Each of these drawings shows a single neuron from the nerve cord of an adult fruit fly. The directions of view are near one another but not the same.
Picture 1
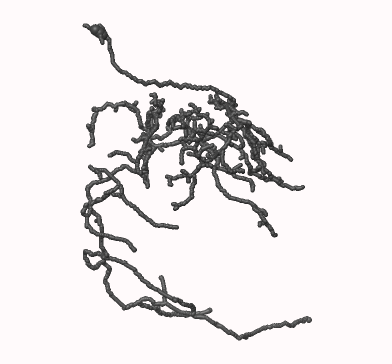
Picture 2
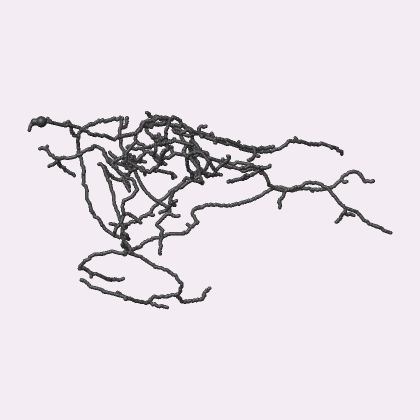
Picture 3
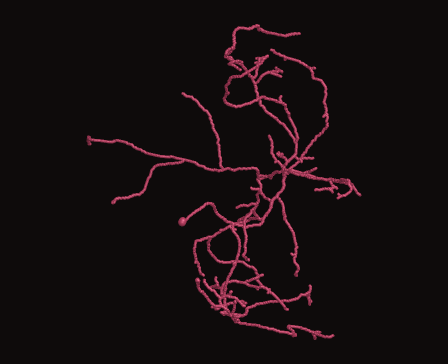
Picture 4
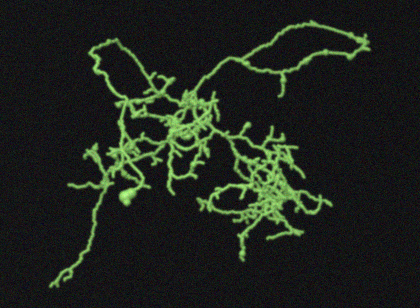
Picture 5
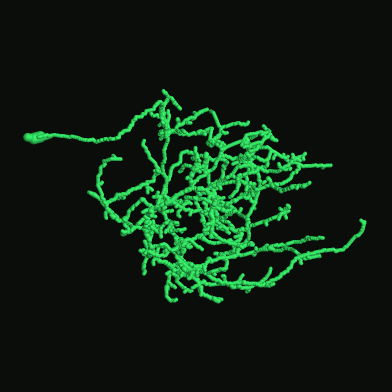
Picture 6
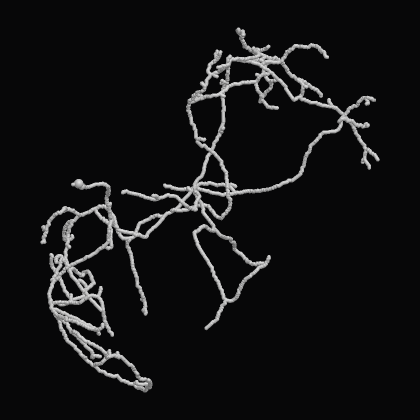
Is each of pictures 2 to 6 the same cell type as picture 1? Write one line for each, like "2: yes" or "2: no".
2: yes
3: no
4: no
5: yes
6: no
